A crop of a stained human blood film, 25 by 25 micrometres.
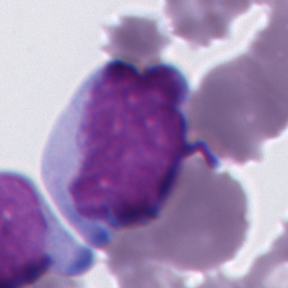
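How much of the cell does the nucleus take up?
Most of it, it seems; the cytoplasm is just a crescent along the left.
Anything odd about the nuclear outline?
Yes, there's a notch at its top edge.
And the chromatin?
Fine and evenly spread, not in coarse clumps.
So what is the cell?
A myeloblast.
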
